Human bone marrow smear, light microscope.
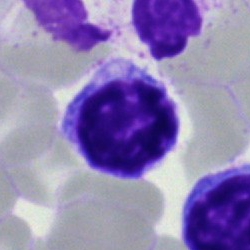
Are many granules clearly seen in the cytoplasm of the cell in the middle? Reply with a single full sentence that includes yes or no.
No, its cytoplasm lacks visible granules entirely.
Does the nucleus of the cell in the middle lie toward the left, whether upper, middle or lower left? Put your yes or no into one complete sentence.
No, the bulk of the cytoplasm is located to the left of the nucleus.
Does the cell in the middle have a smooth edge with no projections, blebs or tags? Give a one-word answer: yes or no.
Yes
